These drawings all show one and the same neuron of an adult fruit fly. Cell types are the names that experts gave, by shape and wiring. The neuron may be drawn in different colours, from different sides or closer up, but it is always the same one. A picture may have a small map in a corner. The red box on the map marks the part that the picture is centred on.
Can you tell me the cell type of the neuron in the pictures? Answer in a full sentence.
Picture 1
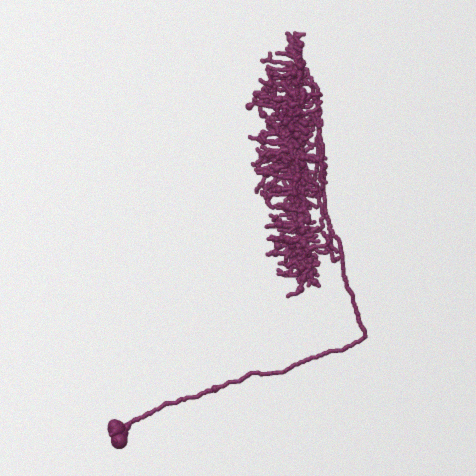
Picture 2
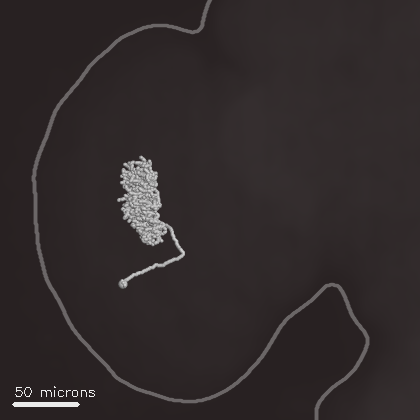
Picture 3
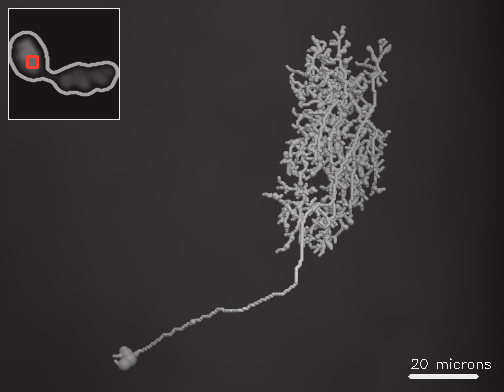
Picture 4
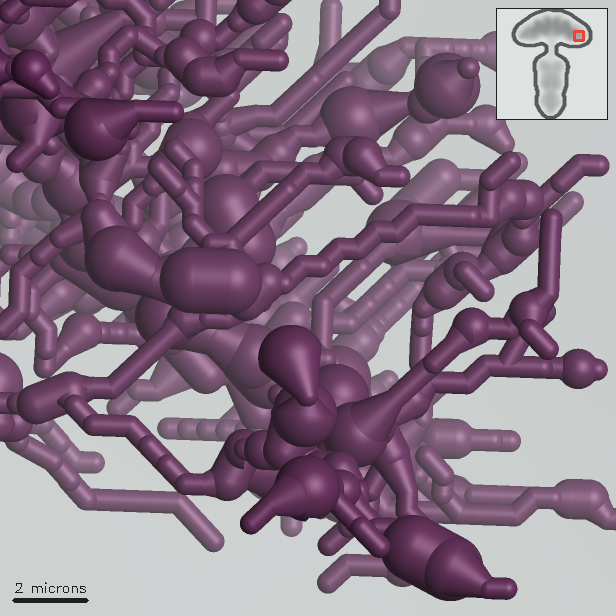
The cell type is Pm10.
